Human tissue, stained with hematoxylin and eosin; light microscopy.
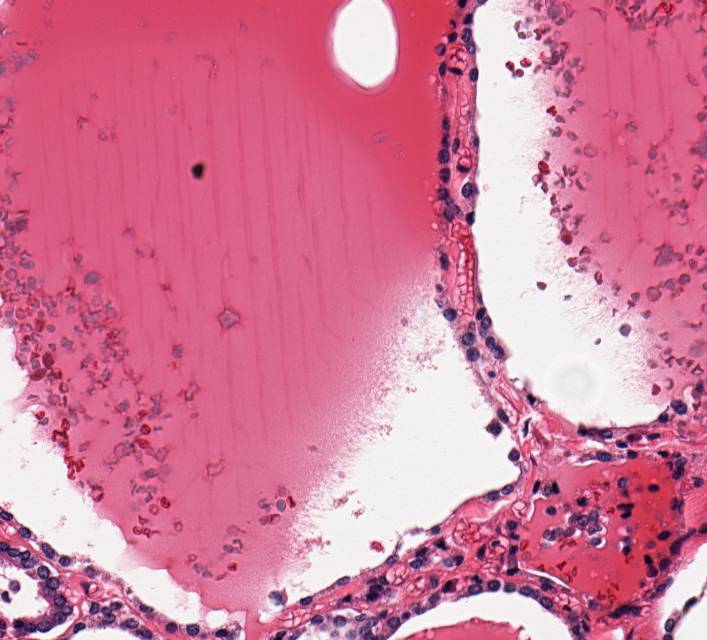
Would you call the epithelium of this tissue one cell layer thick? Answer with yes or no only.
Yes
